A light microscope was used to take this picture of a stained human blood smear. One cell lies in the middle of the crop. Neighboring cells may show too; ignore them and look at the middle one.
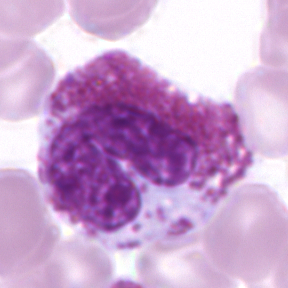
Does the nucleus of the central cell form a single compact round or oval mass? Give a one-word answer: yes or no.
No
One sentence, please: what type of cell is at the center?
The cell occupying the middle of the crop is an eosinophil.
